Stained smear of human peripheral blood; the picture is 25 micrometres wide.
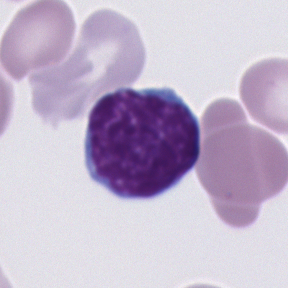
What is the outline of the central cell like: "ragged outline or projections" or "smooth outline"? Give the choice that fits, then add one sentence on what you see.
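Smooth outline. The cell's outline is smooth and roughly round.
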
